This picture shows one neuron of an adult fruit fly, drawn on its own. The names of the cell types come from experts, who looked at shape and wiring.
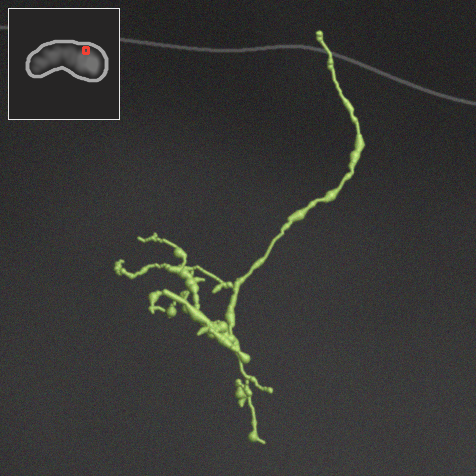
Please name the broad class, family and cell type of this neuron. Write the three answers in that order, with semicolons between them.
sensory neuron entering the brain; class mechanosensory; BM_MaPa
